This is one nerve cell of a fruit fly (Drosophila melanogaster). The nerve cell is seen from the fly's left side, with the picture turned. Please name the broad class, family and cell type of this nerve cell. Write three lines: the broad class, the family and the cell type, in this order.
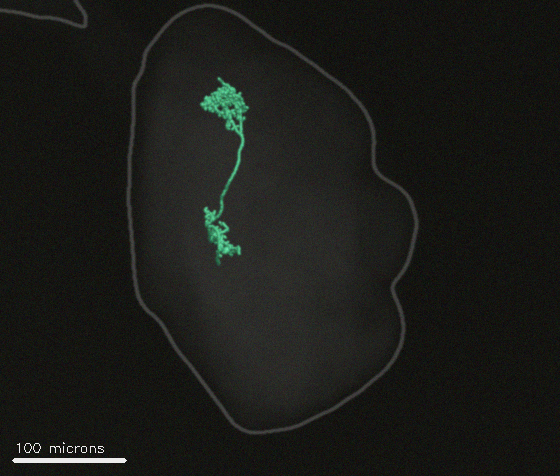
visual projection neuron
hemilineage LHl4_posterior
LoVP18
